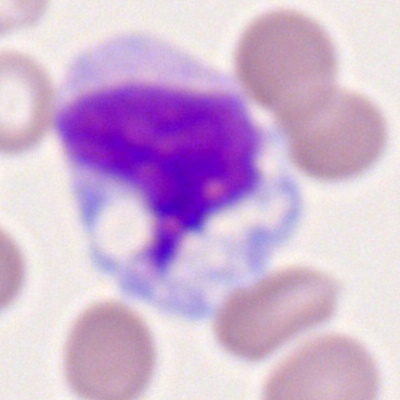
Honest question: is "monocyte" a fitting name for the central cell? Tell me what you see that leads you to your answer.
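The deciding feature is the nucleus: irregular in shape, it lies mainly in the upper part of the cell. The name monocyte fits; lymphocyte does not.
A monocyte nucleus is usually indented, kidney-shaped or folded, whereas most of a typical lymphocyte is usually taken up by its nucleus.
The deep purple staining of the nucleus and the pale blue cytoplasm without distinct granules would suit either name.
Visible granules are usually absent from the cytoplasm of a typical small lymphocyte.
The cell outline is irregular rather than round, and a red cell rests against its upper right edge.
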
